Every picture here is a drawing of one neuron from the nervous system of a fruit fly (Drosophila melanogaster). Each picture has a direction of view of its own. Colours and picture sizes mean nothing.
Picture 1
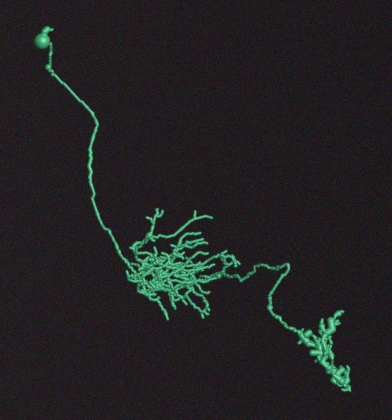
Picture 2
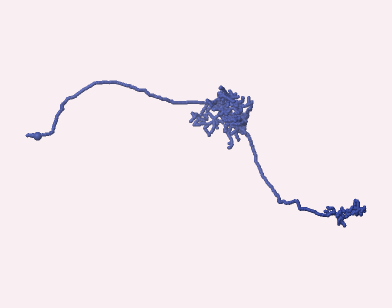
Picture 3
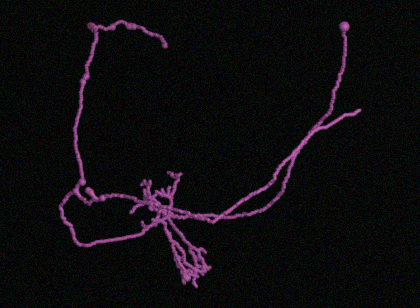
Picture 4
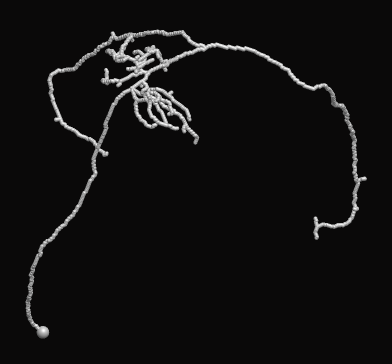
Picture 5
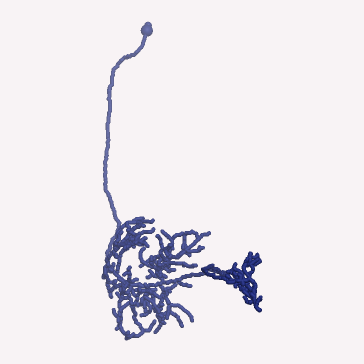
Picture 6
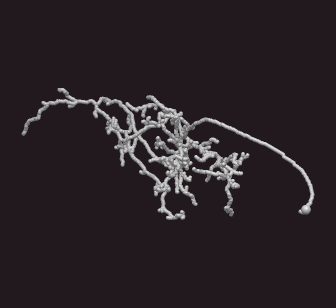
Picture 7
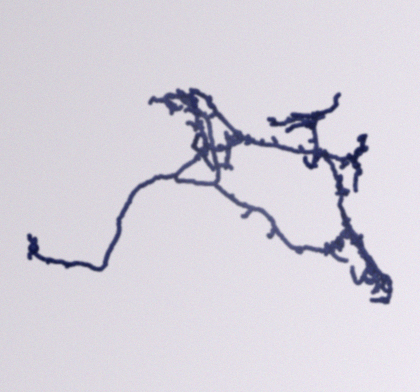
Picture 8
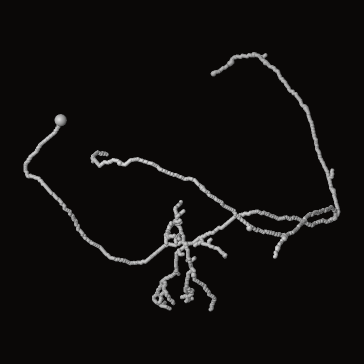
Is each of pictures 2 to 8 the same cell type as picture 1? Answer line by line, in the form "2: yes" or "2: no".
2: yes
3: no
4: no
5: yes
6: no
7: no
8: no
